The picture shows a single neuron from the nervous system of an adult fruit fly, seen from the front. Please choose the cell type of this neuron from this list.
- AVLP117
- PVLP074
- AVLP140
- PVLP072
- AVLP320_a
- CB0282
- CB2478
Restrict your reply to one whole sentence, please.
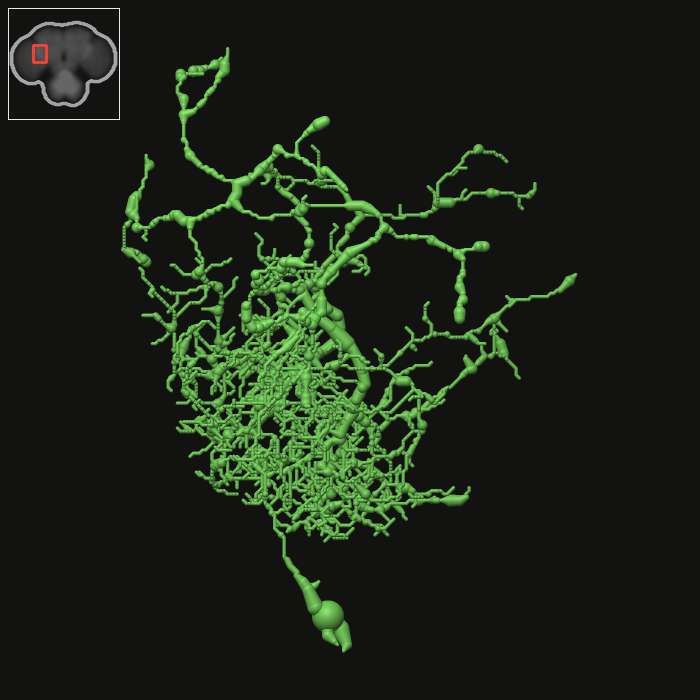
The neuron has PVLP072 as its cell type.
